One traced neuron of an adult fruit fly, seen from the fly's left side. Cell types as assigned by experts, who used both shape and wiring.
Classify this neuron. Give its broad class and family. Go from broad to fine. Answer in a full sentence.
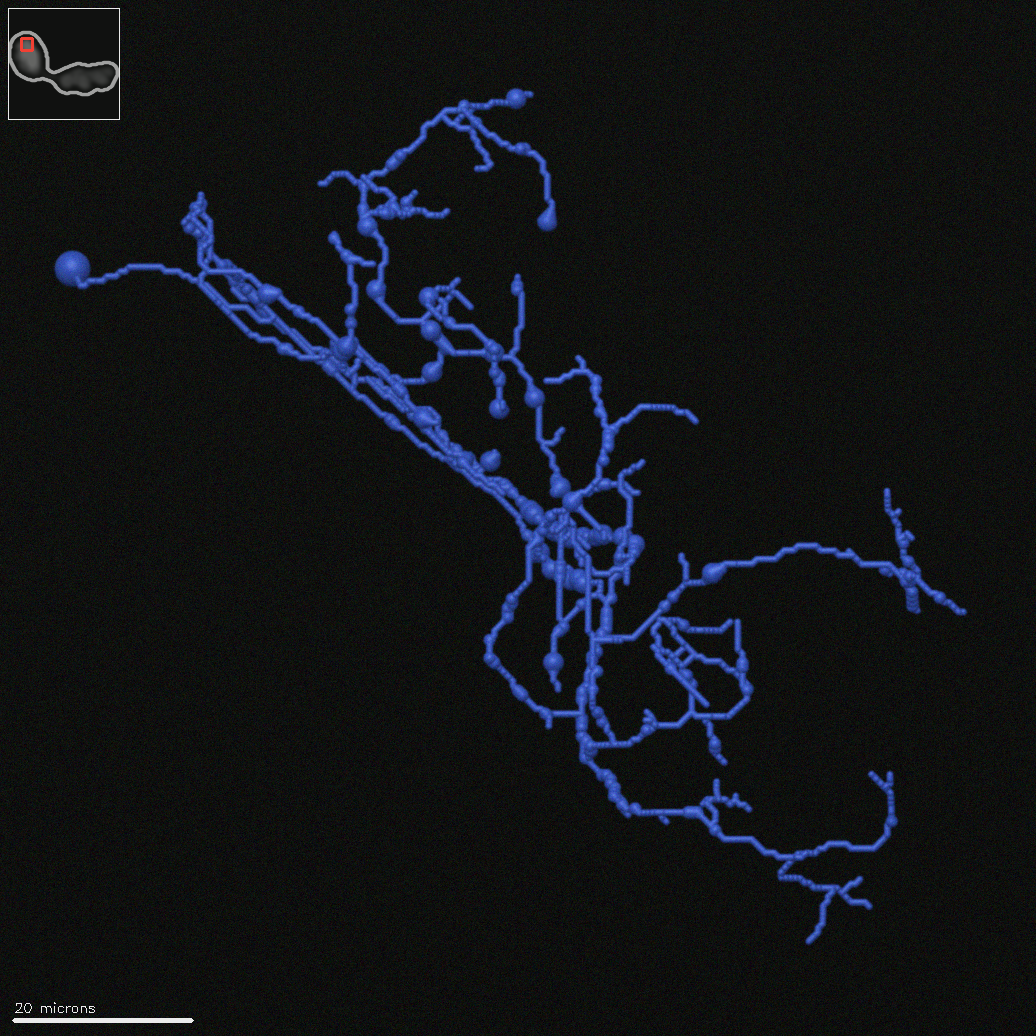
A central-brain intrinsic neuron of hemilineage LHd1.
